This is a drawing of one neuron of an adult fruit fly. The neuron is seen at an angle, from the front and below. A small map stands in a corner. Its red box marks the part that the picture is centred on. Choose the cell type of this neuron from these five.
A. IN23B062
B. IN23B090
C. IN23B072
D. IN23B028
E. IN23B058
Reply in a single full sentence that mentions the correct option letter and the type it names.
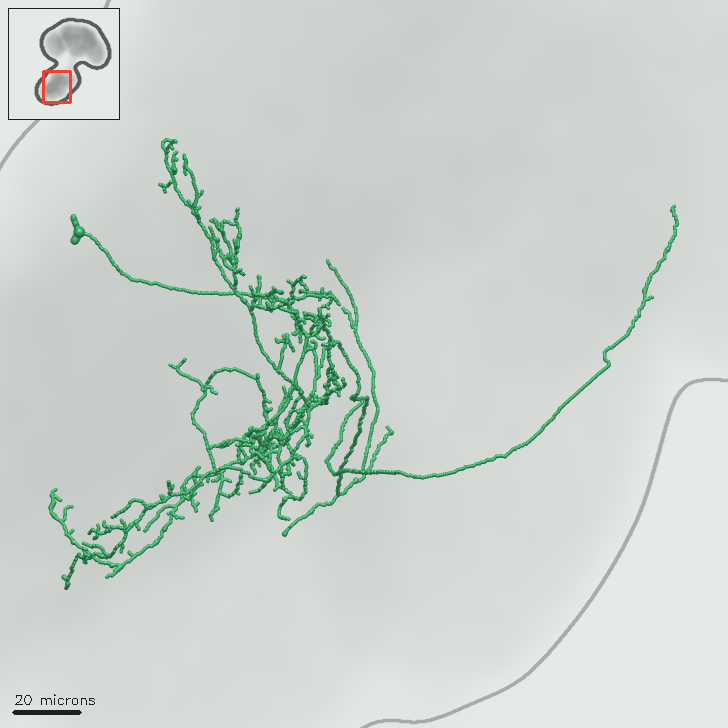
Of all the options, it is A, IN23B062, that is the neuron's cell type.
